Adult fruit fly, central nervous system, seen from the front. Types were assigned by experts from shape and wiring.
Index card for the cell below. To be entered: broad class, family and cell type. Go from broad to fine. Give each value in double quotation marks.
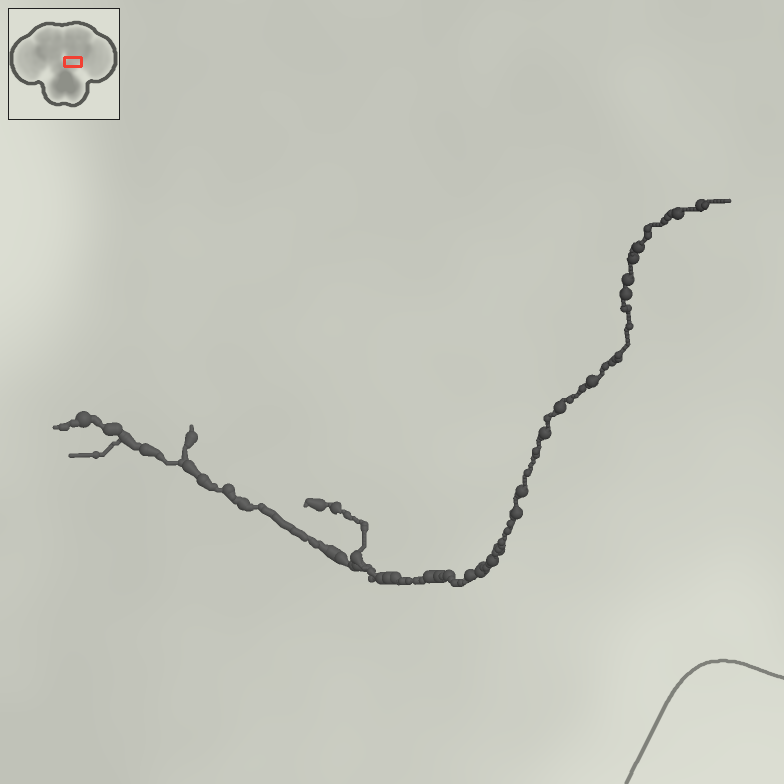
"sensory neuron entering the brain", "class mechanosensory", "JO-ED2_a"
